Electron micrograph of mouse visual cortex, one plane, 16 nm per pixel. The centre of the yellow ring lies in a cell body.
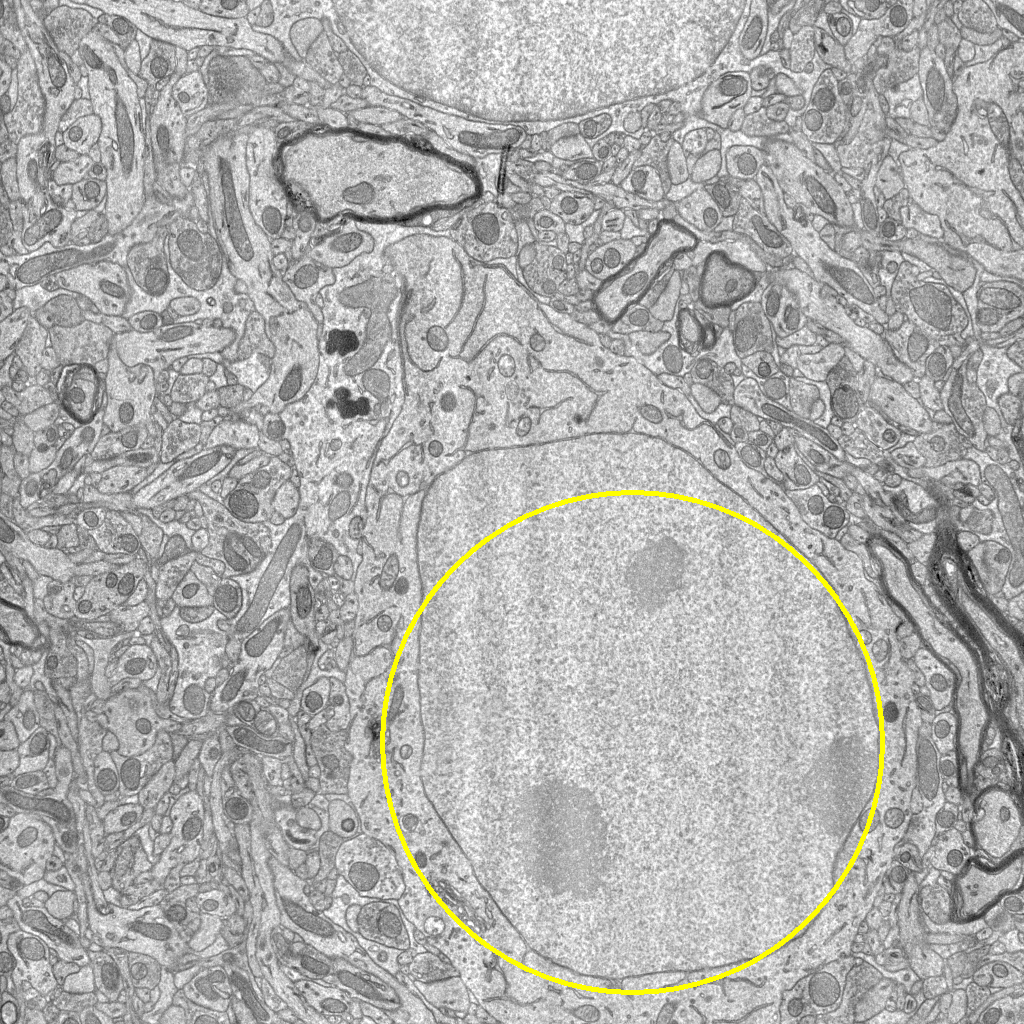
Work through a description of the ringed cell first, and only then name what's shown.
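Look first at the nucleus: large, rounded, smoothly outlined, its envelope without deep folds. Chromatin is fine, evenly spread, with no dark band along the envelope. At its lower left, a small stack of flattened membranes lies in the cytoplasm. This is an excitatory neuron.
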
